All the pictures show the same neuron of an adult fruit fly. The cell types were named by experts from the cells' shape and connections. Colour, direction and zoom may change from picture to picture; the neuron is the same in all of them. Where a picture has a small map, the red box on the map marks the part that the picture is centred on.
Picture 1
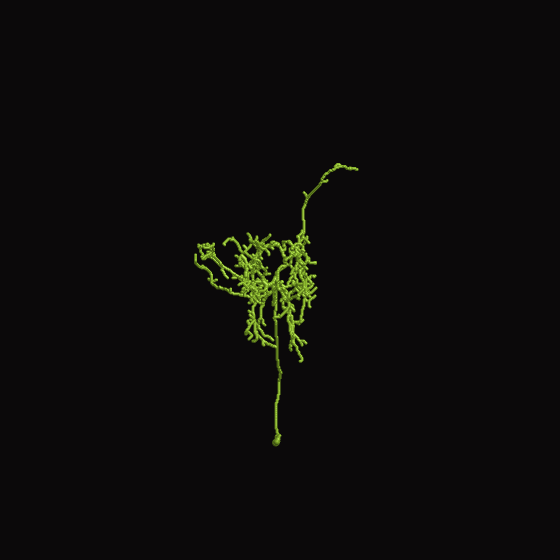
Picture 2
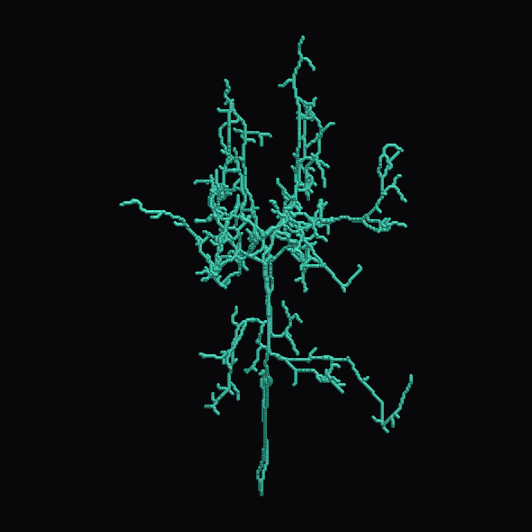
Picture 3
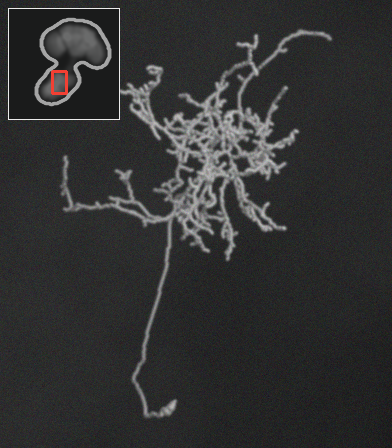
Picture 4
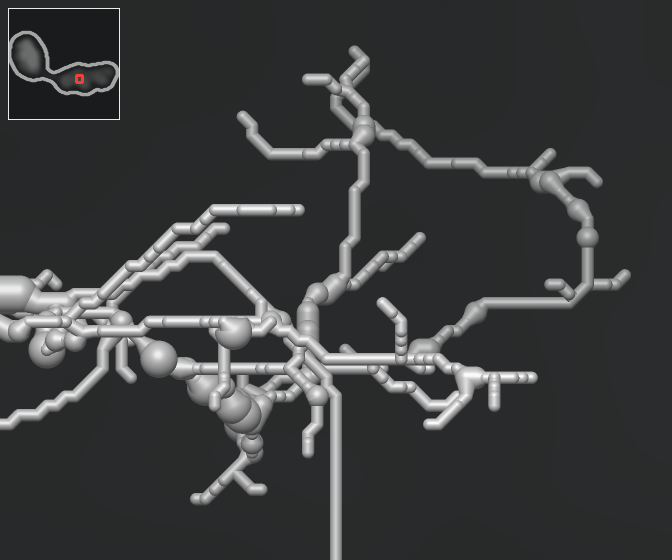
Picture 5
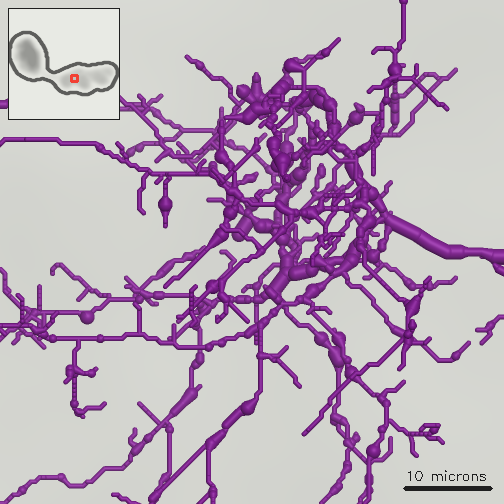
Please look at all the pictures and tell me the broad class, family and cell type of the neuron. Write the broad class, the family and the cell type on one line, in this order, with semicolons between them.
nerve-cord intrinsic neuron; hemilineage 00A; IN00A062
